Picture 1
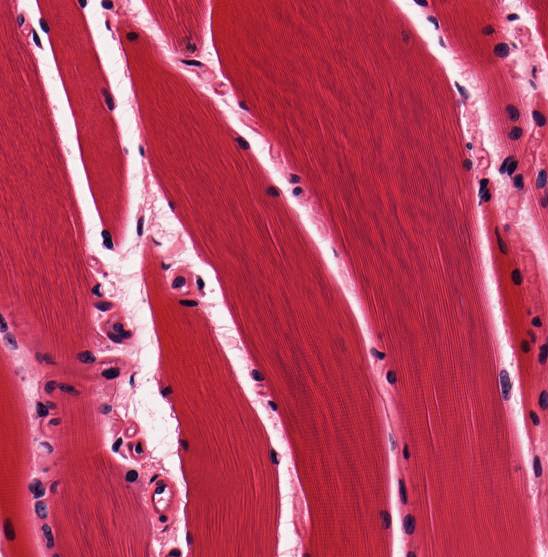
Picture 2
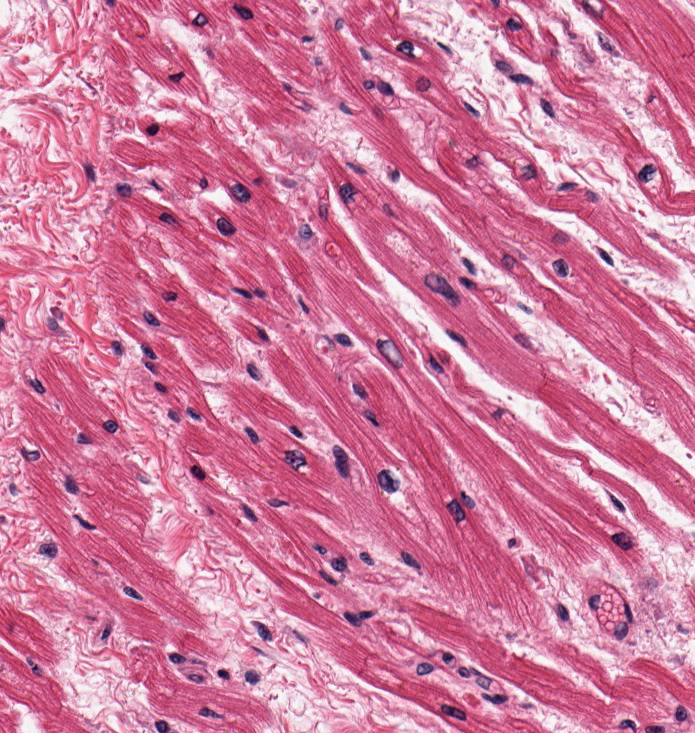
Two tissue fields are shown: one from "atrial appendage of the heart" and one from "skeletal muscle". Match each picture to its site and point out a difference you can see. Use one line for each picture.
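Site of picture 1: skeletal muscle. The fibre nuclei are flattened and lie at the edges of the fibres rather than in their centres.
Site of picture 2: atrial appendage of the heart. The oval nuclei lie centrally within the muscle fibres.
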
